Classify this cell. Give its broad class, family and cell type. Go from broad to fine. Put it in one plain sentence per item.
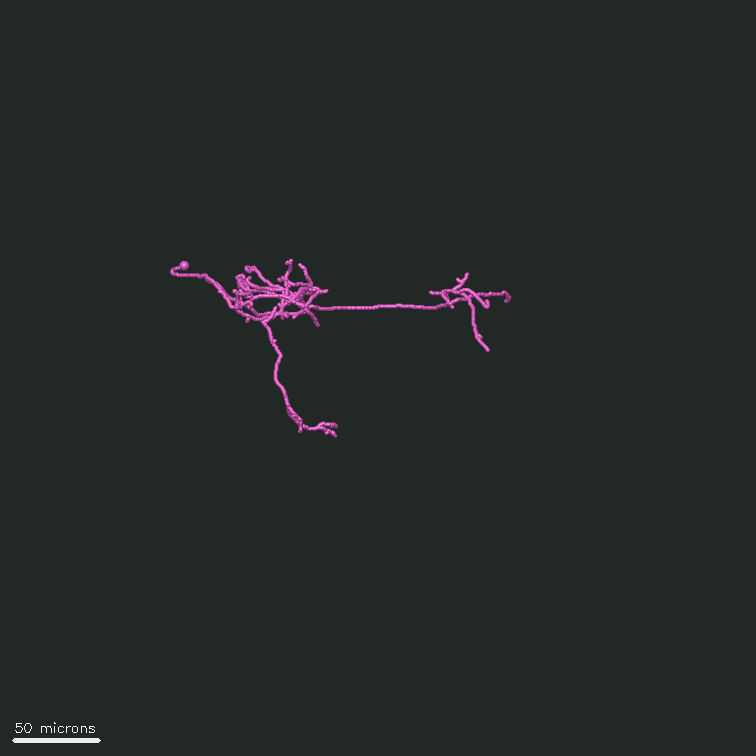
A central-brain intrinsic neuron of hemilineage AOTUv4_dorsal, type CRE003_b.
